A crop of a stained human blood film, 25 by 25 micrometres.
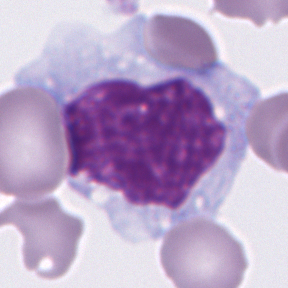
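A monocyte, from a stained smear of peripheral blood. Notice first how irregular the outline is, with uneven, scalloped edges. The nucleus is a single irregular mass of about 14 by 11 micrometres, not divided into separate lobes. Around it lies abundant pale grey-blue cytoplasm, and if you look closely you will find a few small clear vacuoles in it.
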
